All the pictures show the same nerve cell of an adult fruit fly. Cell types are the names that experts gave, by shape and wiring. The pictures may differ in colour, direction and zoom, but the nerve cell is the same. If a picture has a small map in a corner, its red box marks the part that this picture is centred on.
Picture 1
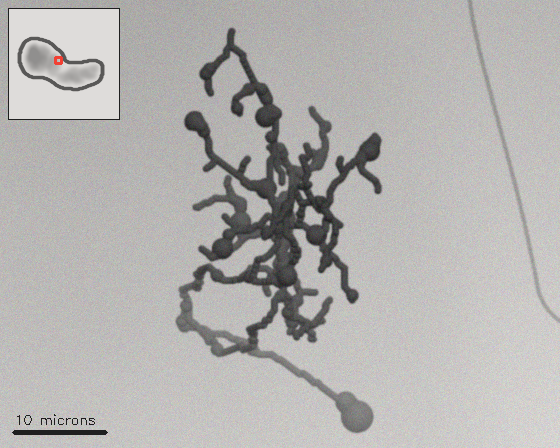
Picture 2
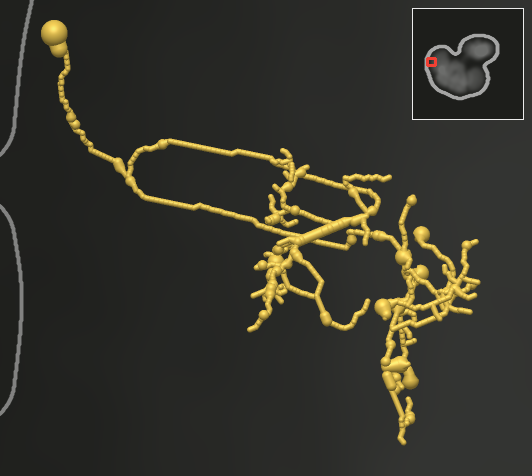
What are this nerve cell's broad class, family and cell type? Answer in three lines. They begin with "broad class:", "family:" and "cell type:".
broad class: optic-lobe intrinsic neuron
family: Mi
cell type: Mi17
